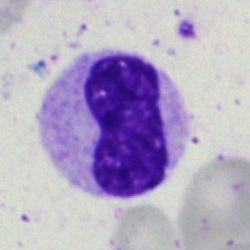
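Band neutrophil, middle cell, stained bone marrow smear. First, the nucleus: a notch on its left side gives it a kidney shape, and it lies toward the right of the cell. Next, the cytoplasm: its widest band is on the left, its colour is pale pinkish-lilac, and it holds fine, sparse pinkish-violet granules.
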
